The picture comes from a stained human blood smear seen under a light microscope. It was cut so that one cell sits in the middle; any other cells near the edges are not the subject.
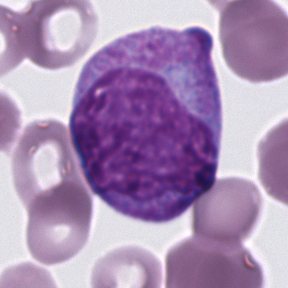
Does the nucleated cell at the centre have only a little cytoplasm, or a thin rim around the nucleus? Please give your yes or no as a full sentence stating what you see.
Yes, the nucleus of this cell fills most of it.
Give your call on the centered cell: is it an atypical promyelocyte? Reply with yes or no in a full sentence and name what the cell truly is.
Yes, in this crop the cell in the middle is an atypical promyelocyte.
